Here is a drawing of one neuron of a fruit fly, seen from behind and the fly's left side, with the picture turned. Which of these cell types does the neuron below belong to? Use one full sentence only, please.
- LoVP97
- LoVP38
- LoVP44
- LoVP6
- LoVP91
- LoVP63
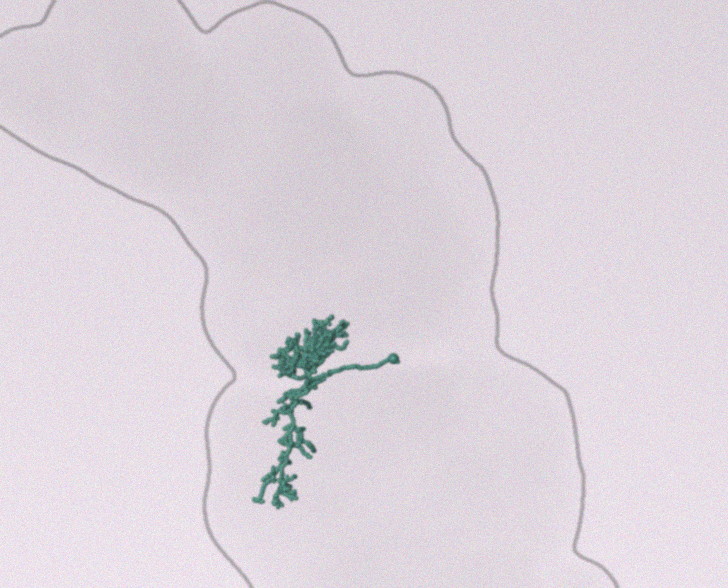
The cell type name LoVP44 applies to this neuron.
